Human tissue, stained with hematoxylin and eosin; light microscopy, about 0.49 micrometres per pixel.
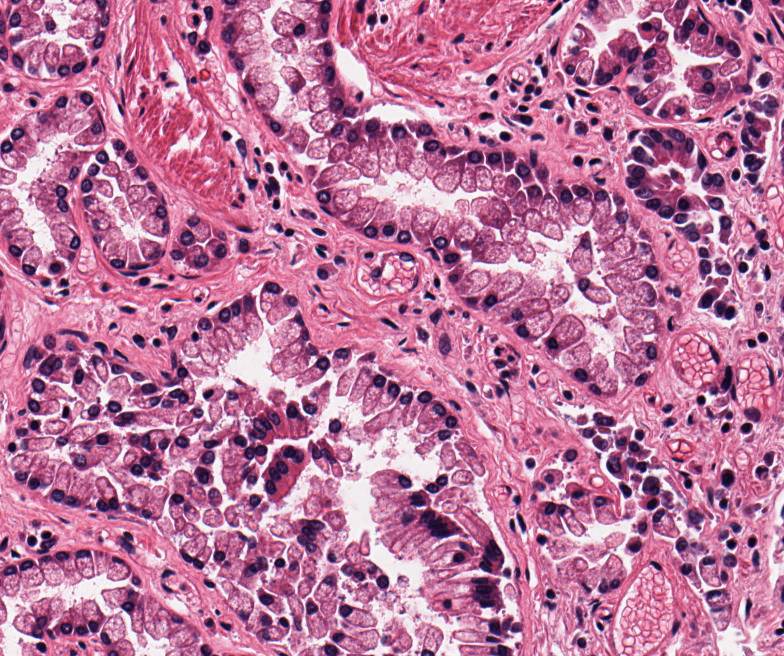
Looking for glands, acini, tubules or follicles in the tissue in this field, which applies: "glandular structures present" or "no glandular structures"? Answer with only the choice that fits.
Glandular structures present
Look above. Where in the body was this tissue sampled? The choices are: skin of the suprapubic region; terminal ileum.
terminal ileum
